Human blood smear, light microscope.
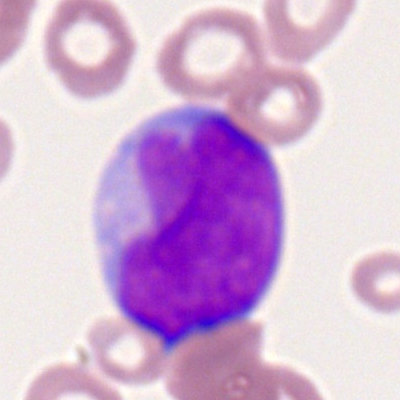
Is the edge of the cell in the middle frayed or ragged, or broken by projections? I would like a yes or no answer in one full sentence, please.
No, there are no projections, blebs or tags; the cell's outline is smooth.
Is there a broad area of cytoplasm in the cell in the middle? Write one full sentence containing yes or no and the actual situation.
No, the cytoplasm of this cell is scant, not abundant.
